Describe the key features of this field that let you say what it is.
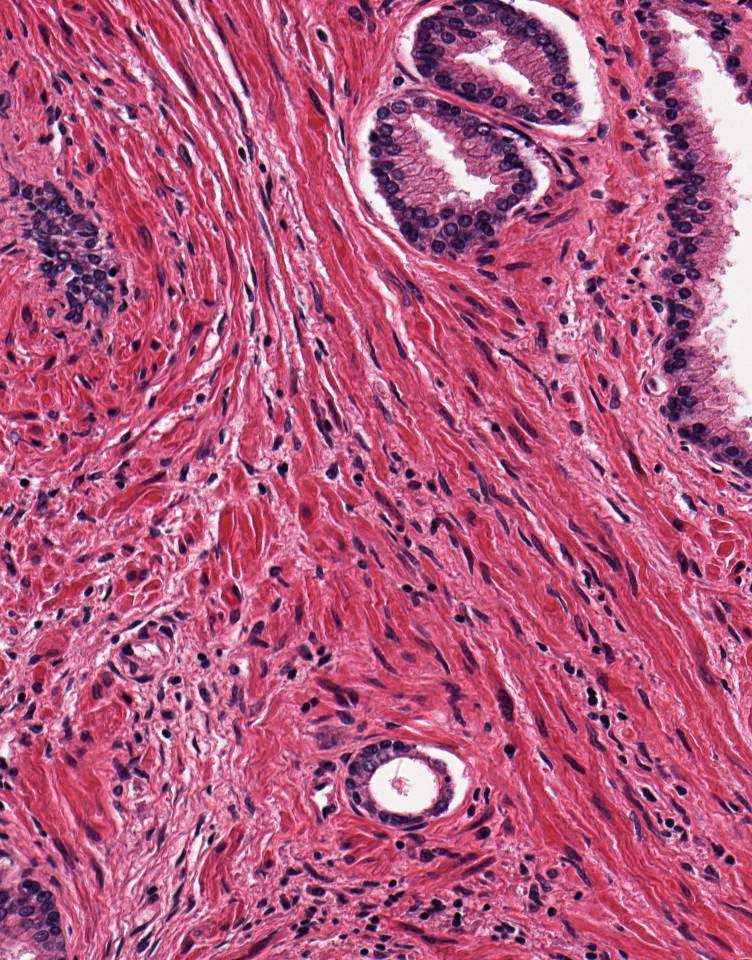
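Fibromuscular stroma makes up most of this field. Notice that dense pink stroma fills most of the field, with only a few glands scattered through it.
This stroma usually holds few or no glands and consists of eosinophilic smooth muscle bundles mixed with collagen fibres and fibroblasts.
At the top right, two glands lie side by side, each with a curved, slit-like lumen. They are lined by tall columnar cells with pale cytoplasm, and the dark nuclei sit toward the base of the cells.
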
